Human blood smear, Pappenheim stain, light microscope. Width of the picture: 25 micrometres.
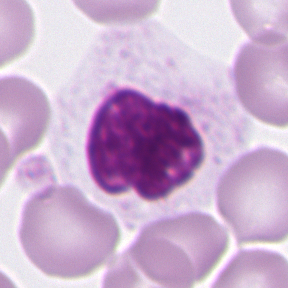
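Segmented neutrophil in a stained peripheral blood smear, its nucleus a single irregular, knobbly mass, notched in outline rather than divided into separate lobes, with dark purple chromatin streaked paler so that it looks folded. Very pale greyish-lilac cytoplasm holds sparse, fine pinkish-purple granules.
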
